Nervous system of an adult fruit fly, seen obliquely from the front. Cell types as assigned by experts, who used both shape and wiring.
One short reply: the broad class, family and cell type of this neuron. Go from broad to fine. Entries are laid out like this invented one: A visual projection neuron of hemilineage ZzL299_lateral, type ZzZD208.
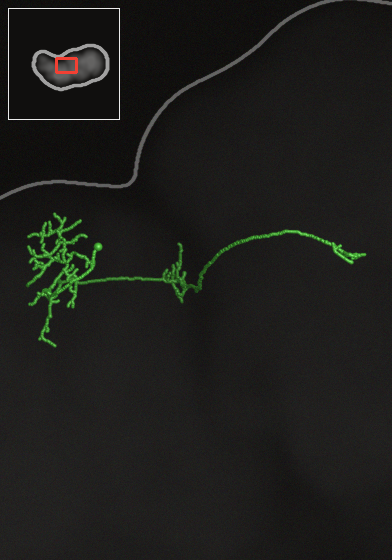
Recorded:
A visual projection neuron of the MeTu family, type MeTu4c.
